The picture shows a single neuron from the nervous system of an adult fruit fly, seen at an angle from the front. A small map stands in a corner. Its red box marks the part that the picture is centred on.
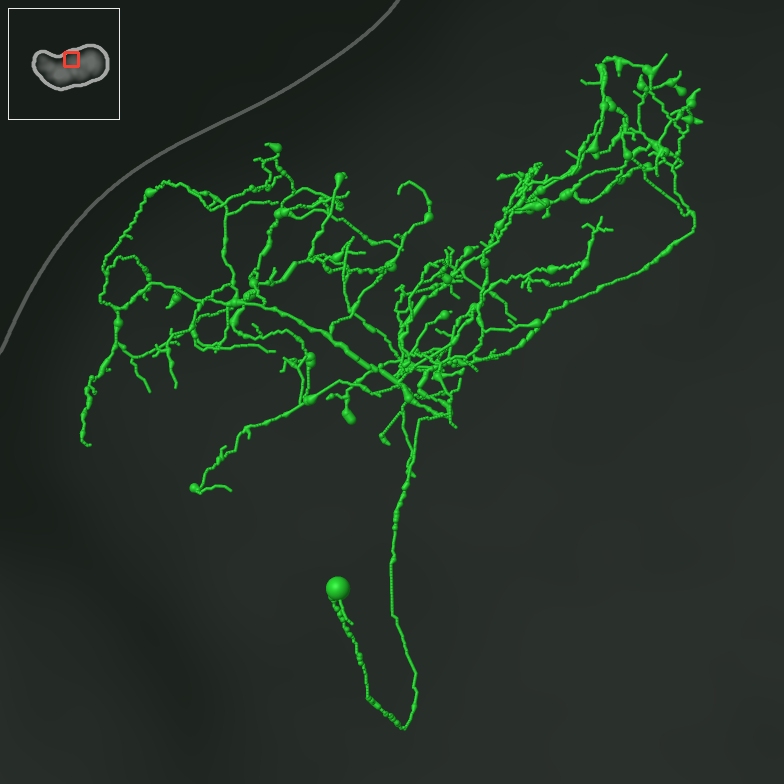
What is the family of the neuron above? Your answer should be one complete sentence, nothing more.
This neuron is grouped into family hemilineage LHa1.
